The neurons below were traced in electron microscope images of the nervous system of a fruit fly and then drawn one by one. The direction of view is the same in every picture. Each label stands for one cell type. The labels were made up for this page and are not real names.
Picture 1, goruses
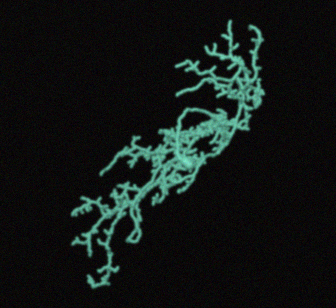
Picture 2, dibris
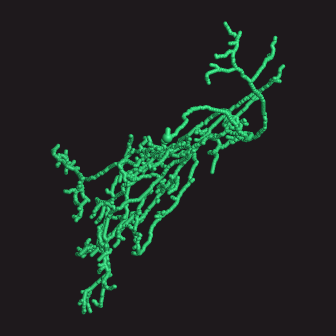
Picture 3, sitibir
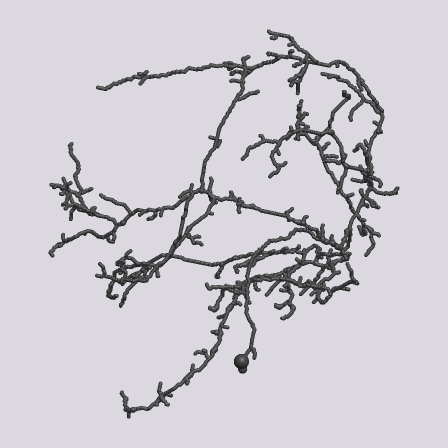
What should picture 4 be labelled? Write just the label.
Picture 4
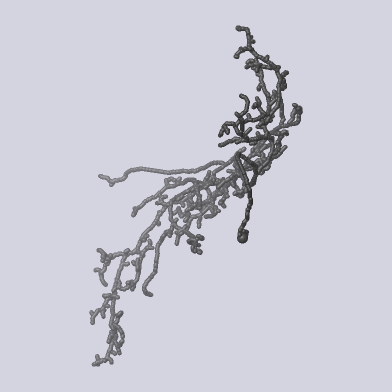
goruses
